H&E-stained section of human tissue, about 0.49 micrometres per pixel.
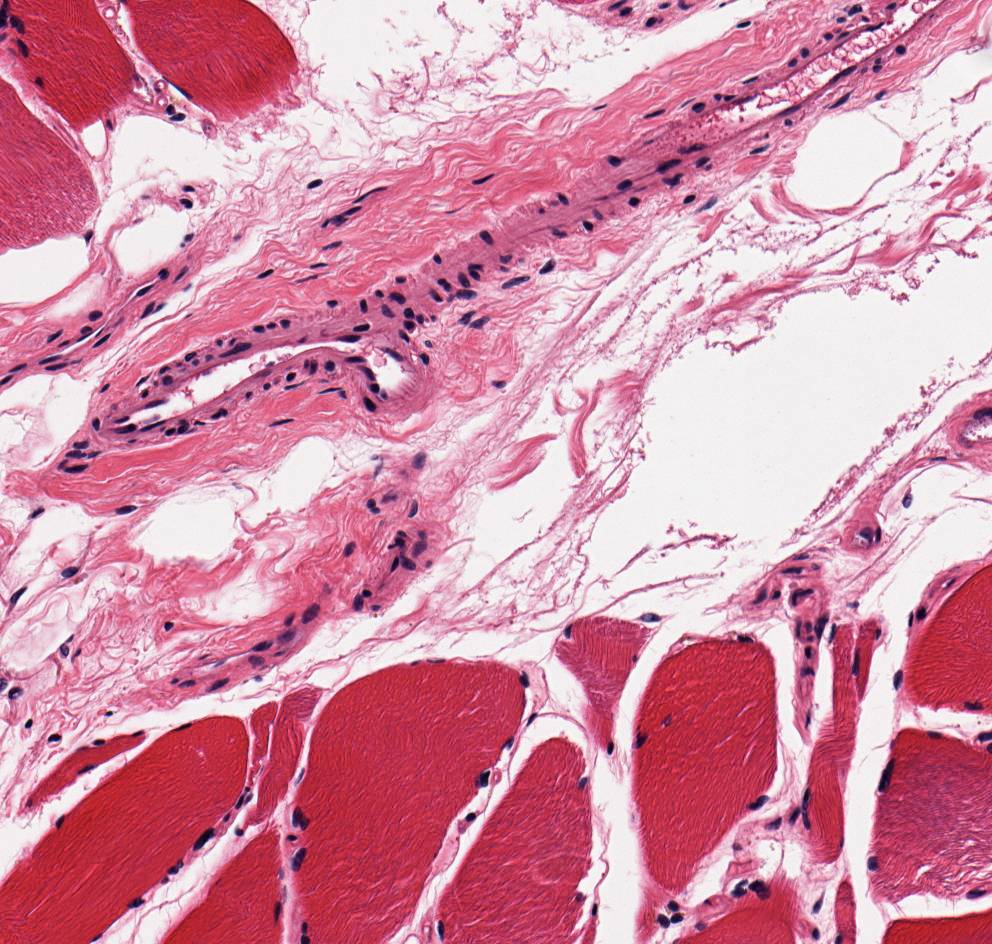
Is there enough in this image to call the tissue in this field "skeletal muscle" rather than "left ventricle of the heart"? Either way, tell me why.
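It is skeletal muscle. See the fibres, cut across as large polygonal deep red profiles, with their nuclei at the edges rather than in the centres.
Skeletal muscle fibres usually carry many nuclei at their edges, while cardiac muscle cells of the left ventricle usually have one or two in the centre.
The connective tissue band holds scattered dark, spindle-shaped nuclei.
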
